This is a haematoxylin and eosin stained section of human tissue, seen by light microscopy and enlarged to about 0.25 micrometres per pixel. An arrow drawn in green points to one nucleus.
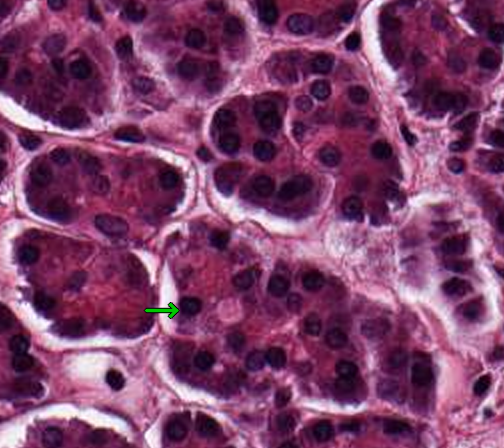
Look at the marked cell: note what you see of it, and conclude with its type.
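The cytoplasm is pink-purple and finely granular. The cell lies in a tightly packed rounded group of similar cells, separated from neighbouring groups by a narrow clear space. This is a pancreatic acinar cell.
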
